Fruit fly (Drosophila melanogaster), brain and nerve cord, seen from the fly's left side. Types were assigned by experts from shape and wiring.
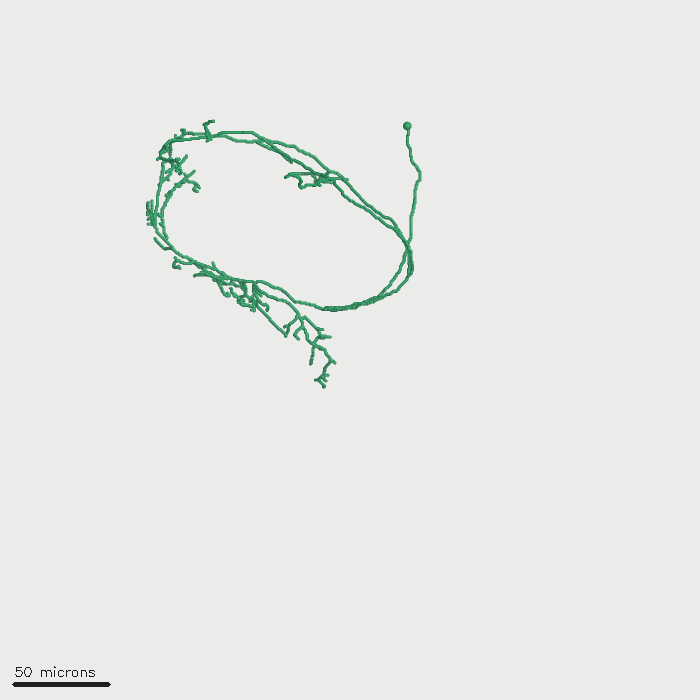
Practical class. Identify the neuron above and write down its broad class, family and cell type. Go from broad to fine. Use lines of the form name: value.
broad class: central-brain intrinsic neuron
family: hemilineage DM1_antero_dorsal
cell type: CRE086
